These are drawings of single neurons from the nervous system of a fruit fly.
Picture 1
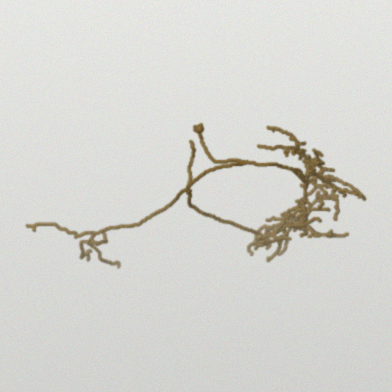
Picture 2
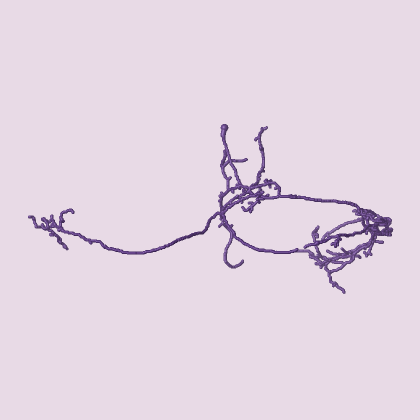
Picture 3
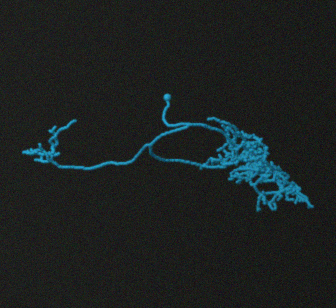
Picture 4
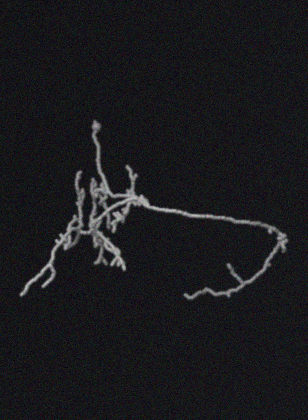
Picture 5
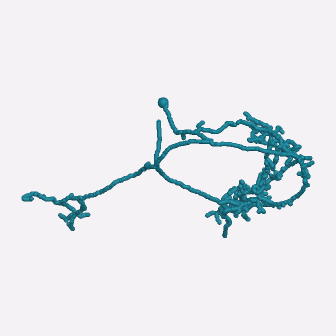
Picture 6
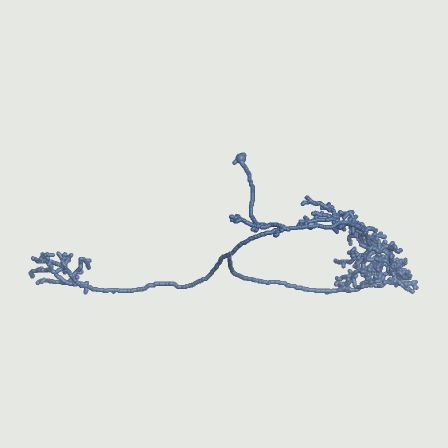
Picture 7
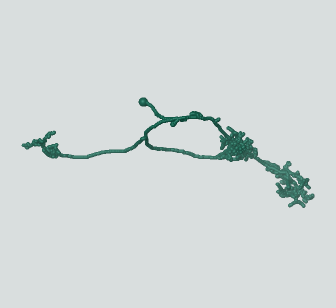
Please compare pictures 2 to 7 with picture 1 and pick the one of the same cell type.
5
